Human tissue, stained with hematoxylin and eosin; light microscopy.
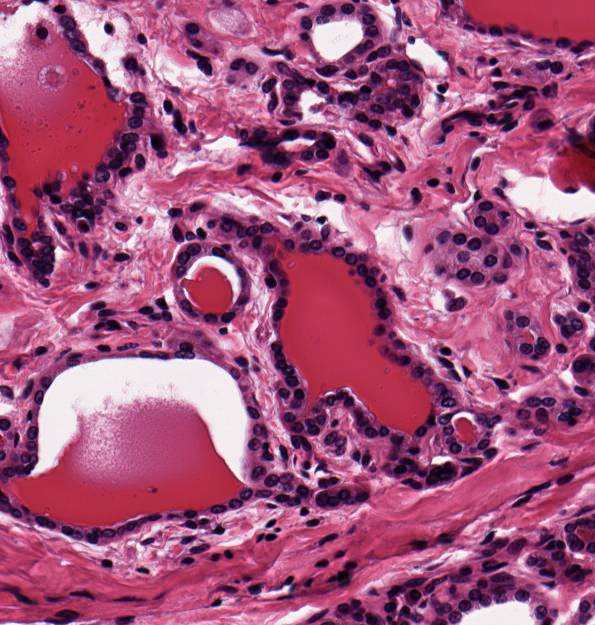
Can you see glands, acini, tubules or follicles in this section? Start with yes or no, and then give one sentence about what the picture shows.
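Yes. The lumina are lined by a single layer of low cuboidal cells with round, dark nuclei.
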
